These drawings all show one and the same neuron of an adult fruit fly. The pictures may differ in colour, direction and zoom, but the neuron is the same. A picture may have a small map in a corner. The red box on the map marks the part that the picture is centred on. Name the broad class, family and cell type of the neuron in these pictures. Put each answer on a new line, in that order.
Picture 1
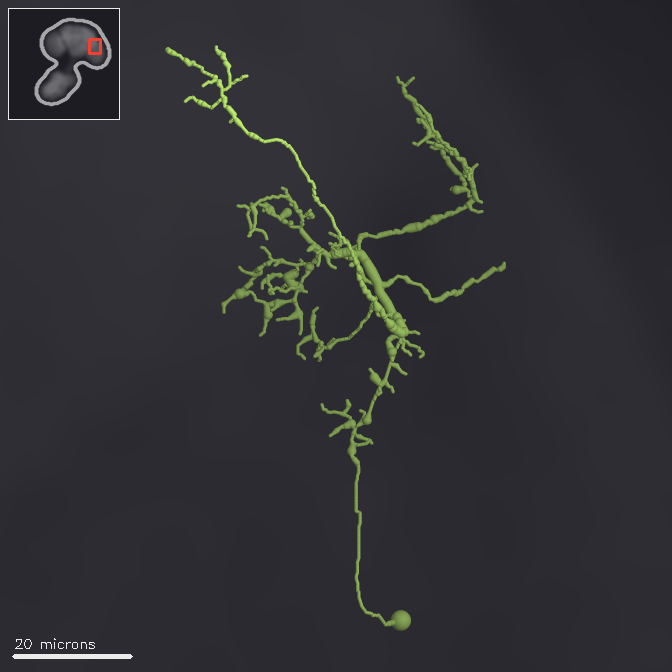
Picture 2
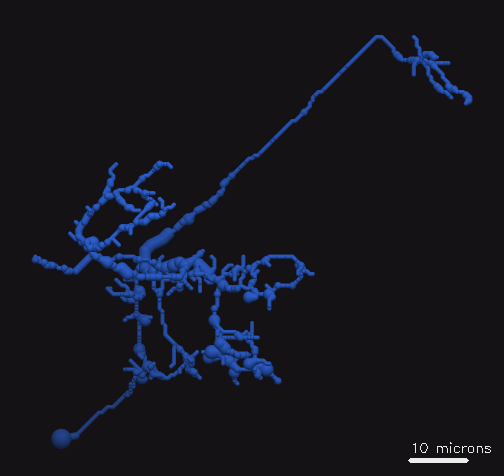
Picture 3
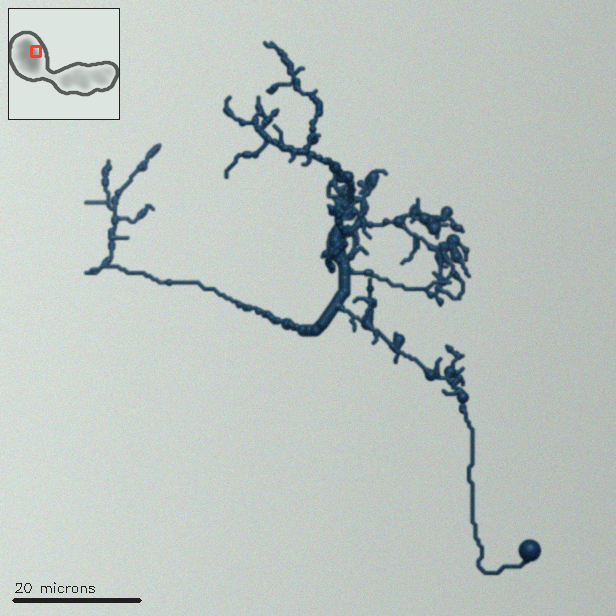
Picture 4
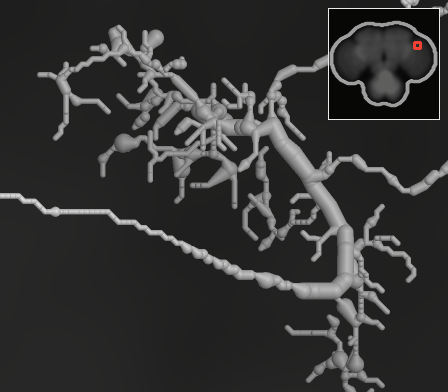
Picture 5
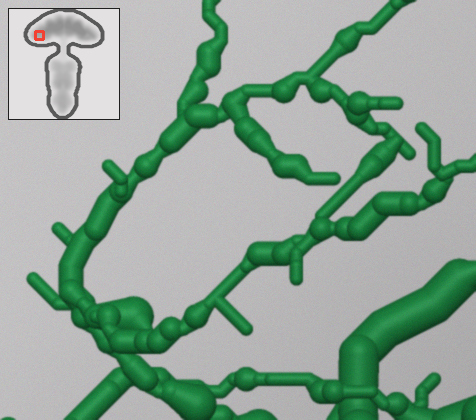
optic-lobe intrinsic neuron
Y
Y12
